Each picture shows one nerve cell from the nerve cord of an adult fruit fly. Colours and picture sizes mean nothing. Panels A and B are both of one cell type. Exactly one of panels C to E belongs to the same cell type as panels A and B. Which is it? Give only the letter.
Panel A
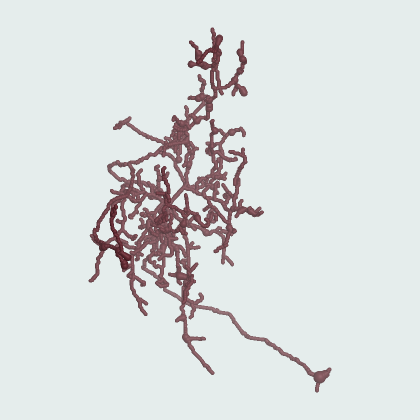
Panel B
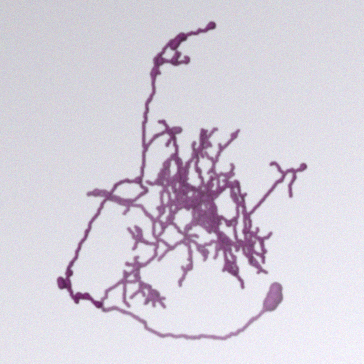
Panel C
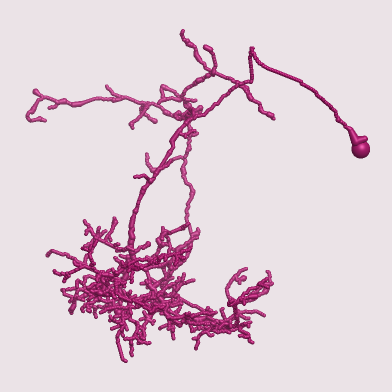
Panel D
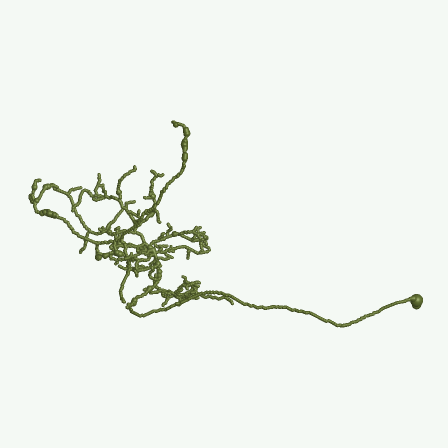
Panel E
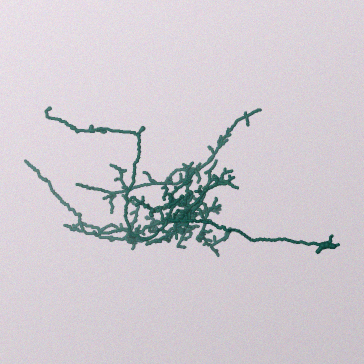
D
